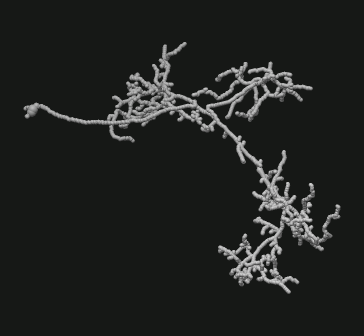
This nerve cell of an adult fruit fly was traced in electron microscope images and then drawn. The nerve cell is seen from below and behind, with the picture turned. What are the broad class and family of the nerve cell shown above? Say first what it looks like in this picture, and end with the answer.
Dozens of branch ends can be seen. In this view it is wider than it is tall. It is a central-brain intrinsic neuron. Its family is hemilineage LHl4_posterior.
